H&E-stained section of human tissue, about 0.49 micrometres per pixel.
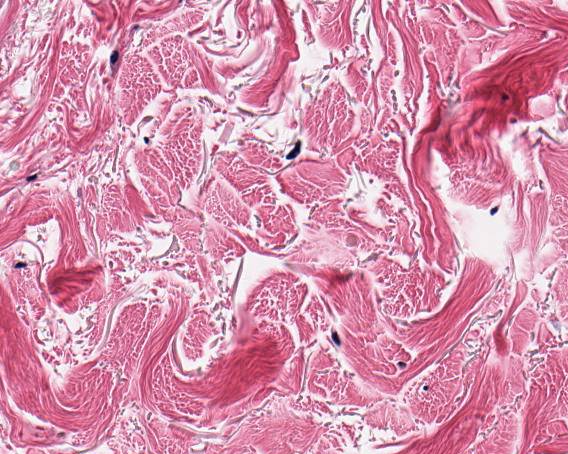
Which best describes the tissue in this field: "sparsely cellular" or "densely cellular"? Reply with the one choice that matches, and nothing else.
Sparsely cellular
